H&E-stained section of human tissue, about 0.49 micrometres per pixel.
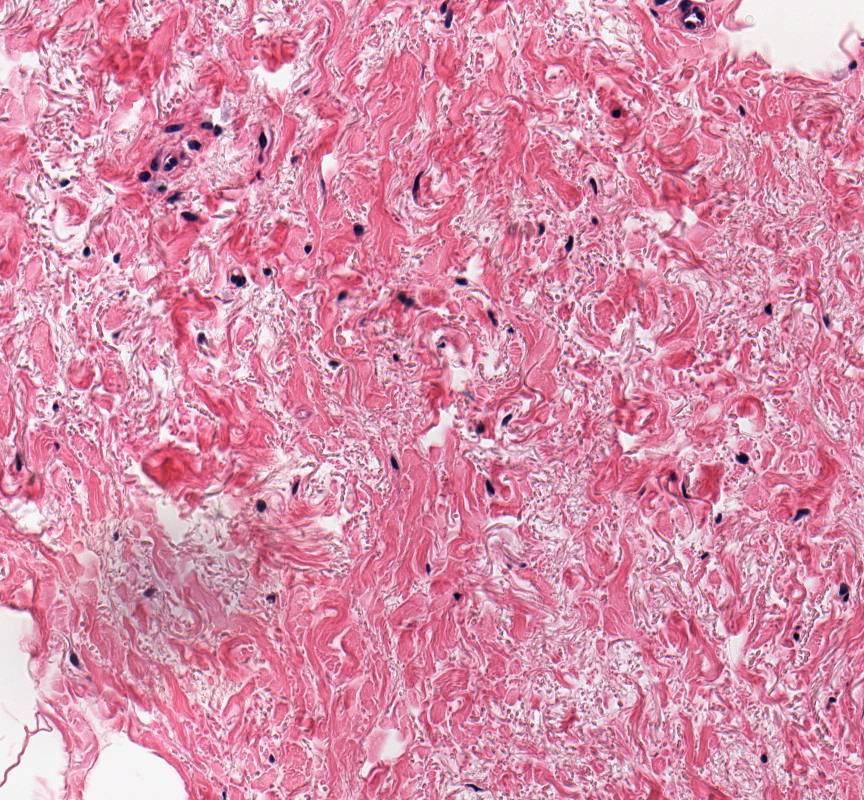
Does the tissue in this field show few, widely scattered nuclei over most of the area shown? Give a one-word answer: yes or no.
Yes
